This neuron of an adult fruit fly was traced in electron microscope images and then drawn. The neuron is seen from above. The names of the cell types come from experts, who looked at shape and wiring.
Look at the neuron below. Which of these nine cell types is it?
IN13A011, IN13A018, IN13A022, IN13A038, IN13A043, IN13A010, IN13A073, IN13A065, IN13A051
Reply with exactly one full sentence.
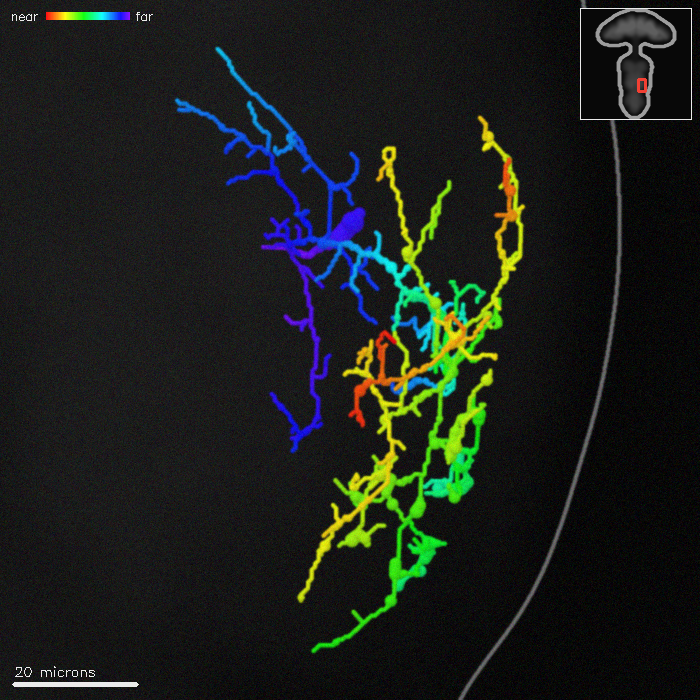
Cell type IN13A065 is what this neuron is.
